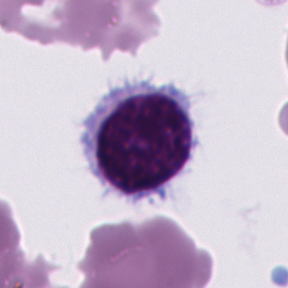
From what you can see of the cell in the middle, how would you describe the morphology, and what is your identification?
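Fine hair-like projections stand out from most of the circumference. Cytoplasm: a narrow pale blue rim around the nucleus. Chromatin dense, dark purple. Cell: hairy cell.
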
